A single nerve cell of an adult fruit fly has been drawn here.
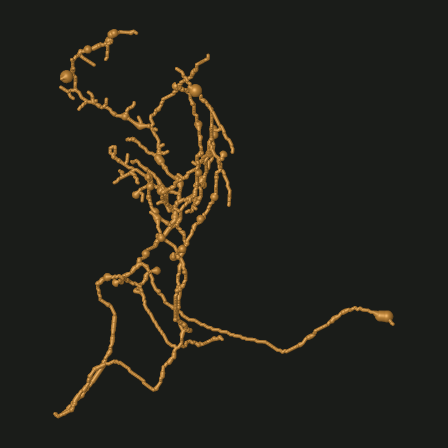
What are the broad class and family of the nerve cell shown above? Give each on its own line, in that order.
central-brain intrinsic neuron
hemilineage VLPl2_posterior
